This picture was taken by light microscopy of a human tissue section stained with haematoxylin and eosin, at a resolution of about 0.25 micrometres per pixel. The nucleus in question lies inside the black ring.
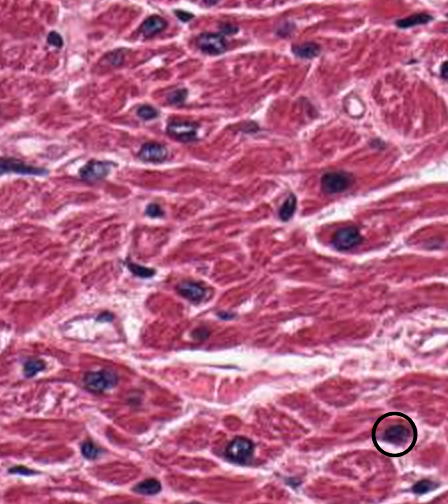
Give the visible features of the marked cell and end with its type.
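The nucleus is oval and stains an even dark purple, about as large and as dark as the other nuclei in the field. The cytoplasm around the nucleus is plentiful, deep pink, and streaky or fibrillar rather than smooth. The cell lies among closely packed pink fibres running in roughly the same direction, separated from one another by thin white clefts. It is a cardiomyocyte.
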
